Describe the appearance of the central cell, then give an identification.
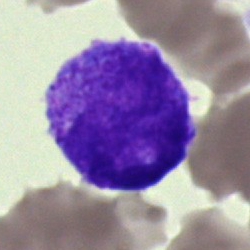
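Roughly round, the cell has a slightly bumpy edge. Its chromatin is coarse and dark blue-purple, with paler patches. No vacuoles are present. Pale red cells lie close around it, most of all to the right and below. The cell is a blast.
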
